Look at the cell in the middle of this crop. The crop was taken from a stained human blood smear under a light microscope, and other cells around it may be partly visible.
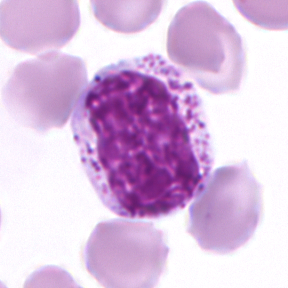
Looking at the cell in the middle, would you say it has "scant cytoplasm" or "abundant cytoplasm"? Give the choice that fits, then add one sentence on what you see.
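Scant cytoplasm. The nucleus fills most of the cell.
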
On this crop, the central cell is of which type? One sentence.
The crop shows a metamyelocyte in its centre.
